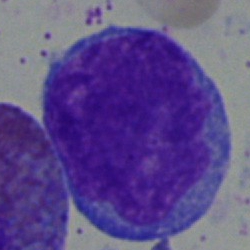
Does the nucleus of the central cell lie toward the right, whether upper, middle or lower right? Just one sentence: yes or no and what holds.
No, most of its cytoplasm is found to the right of its nucleus.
